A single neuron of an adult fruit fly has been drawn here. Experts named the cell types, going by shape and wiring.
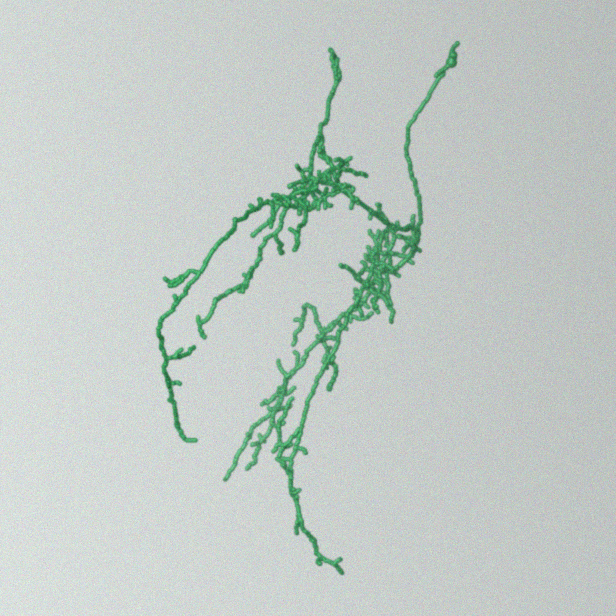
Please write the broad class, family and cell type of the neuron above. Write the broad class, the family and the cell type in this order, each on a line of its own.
central-brain intrinsic neuron
hemilineage DM3_dorso_lateral
SMP316_a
